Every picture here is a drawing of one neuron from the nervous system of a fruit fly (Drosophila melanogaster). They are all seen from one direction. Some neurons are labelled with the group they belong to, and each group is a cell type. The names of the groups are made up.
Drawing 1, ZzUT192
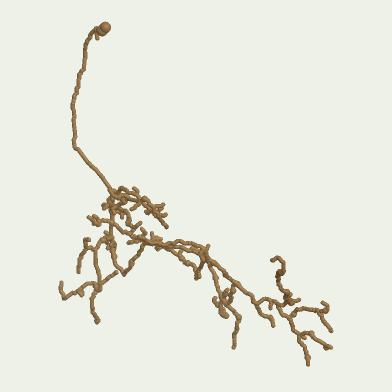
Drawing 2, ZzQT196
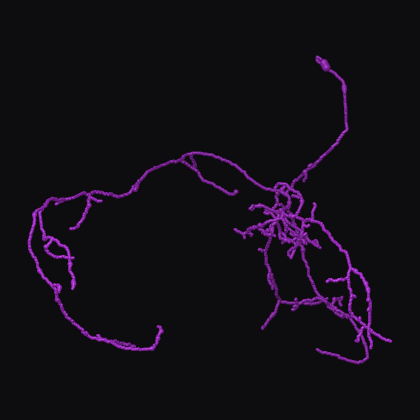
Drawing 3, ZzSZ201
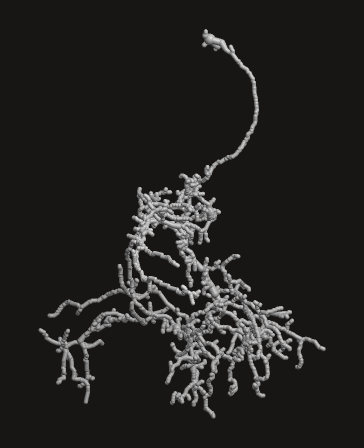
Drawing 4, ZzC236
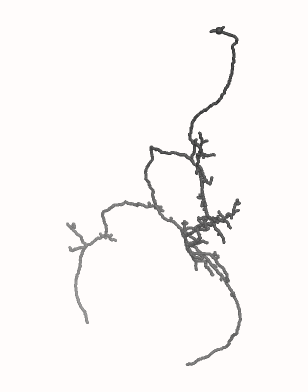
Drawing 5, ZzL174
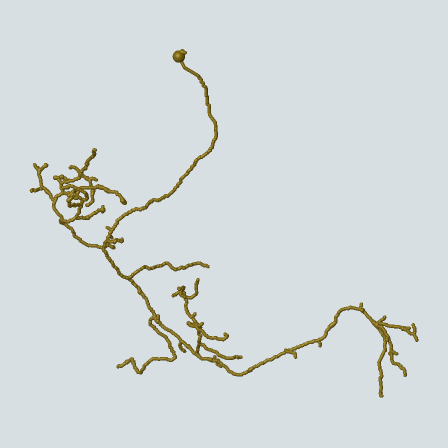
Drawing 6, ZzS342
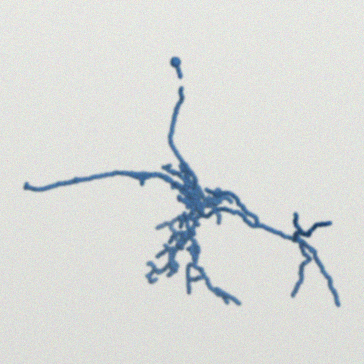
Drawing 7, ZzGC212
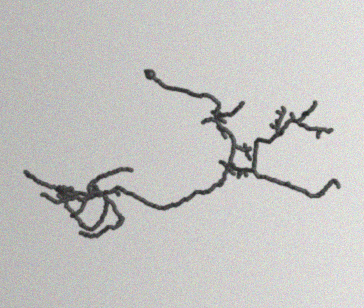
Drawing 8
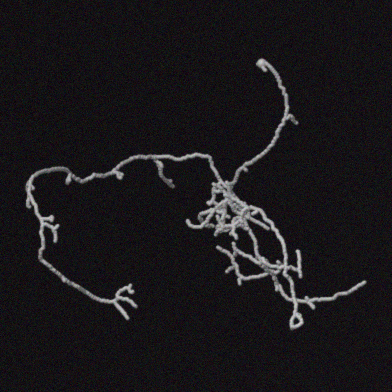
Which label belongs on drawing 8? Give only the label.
ZzQT196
